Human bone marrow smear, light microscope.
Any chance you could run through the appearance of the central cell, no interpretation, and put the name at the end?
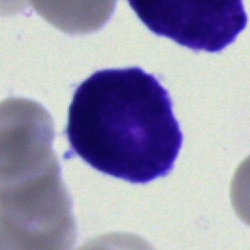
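Look first at the dark nuclear mass: you won't find a distinct rim of paler cytoplasm around it. The chromatin is dense and dark, with little visible texture. Search the cell for vacuoles and you'll see none. Now follow the lower left edge, where a small tag-like projection sticks out. This cell is a blast.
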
